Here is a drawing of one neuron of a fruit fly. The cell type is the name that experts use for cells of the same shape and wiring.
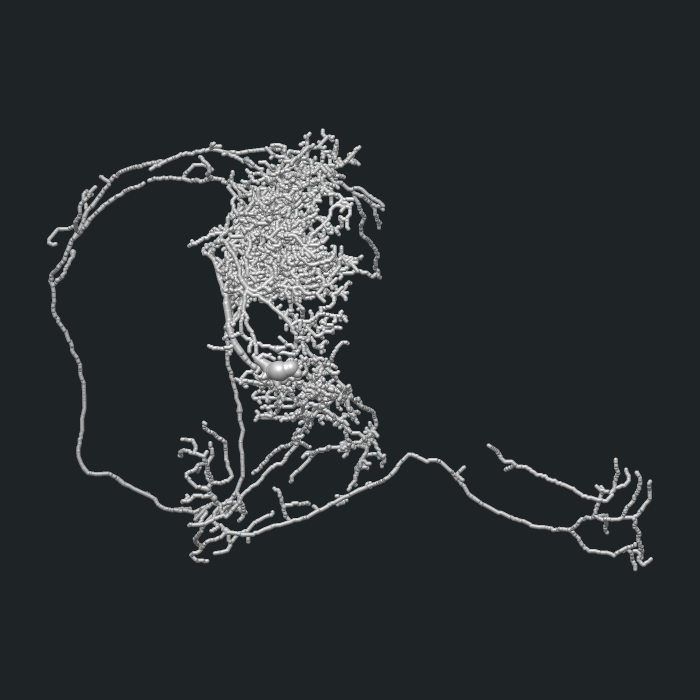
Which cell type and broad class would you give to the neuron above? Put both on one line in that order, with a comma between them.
CRE011, central-brain intrinsic neuron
